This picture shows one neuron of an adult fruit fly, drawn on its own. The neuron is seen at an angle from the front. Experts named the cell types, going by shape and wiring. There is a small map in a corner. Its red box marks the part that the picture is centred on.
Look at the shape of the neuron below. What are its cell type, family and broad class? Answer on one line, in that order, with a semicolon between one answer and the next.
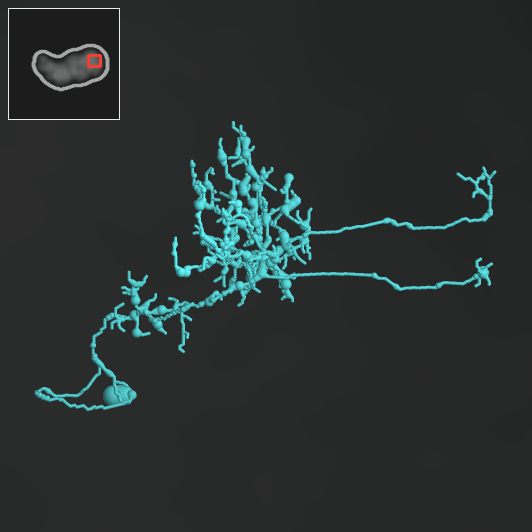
Y11; Y; optic-lobe intrinsic neuron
